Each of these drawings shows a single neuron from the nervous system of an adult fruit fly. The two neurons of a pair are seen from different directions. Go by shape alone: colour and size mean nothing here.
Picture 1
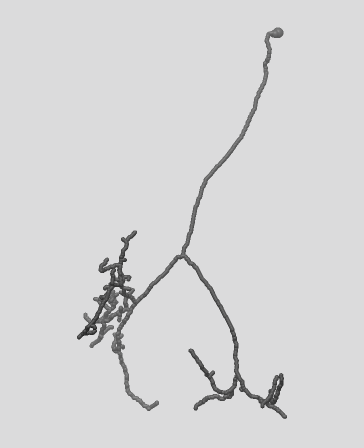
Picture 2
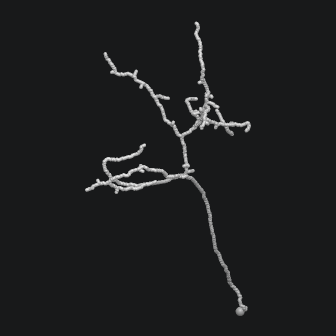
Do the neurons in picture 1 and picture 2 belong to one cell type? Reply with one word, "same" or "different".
same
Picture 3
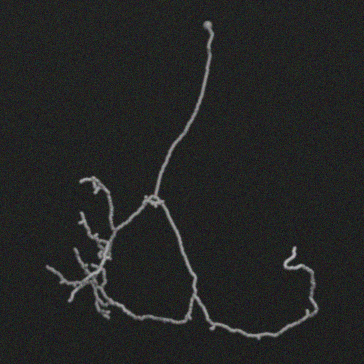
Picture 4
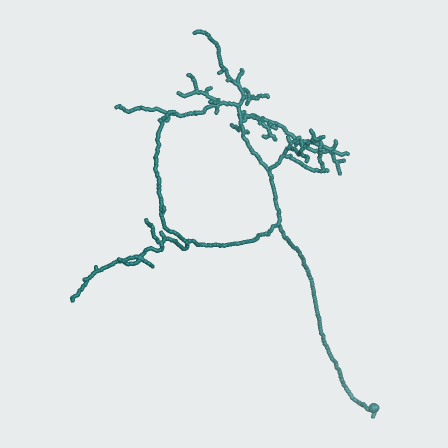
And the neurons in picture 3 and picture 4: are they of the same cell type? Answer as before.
different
